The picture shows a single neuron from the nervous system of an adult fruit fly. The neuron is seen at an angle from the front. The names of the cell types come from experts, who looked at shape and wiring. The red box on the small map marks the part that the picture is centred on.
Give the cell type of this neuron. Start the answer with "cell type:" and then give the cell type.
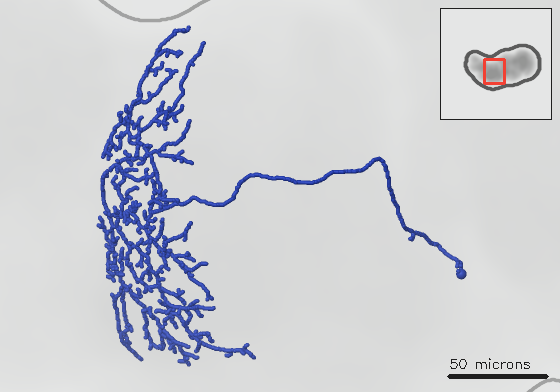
cell type: Cm20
